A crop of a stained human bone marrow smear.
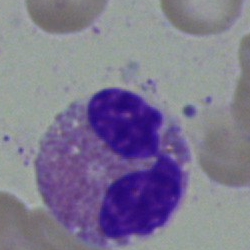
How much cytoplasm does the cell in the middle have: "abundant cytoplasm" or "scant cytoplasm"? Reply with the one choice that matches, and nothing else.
Abundant cytoplasm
